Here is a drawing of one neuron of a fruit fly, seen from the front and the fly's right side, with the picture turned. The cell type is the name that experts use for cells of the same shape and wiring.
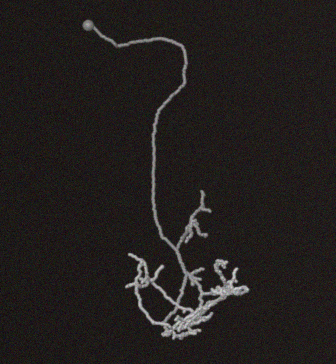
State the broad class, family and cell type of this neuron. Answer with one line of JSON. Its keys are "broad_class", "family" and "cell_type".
{"broad_class": "central-brain intrinsic neuron", "family": "hemilineage SIPa1_ventral", "cell_type": "CB1434"}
